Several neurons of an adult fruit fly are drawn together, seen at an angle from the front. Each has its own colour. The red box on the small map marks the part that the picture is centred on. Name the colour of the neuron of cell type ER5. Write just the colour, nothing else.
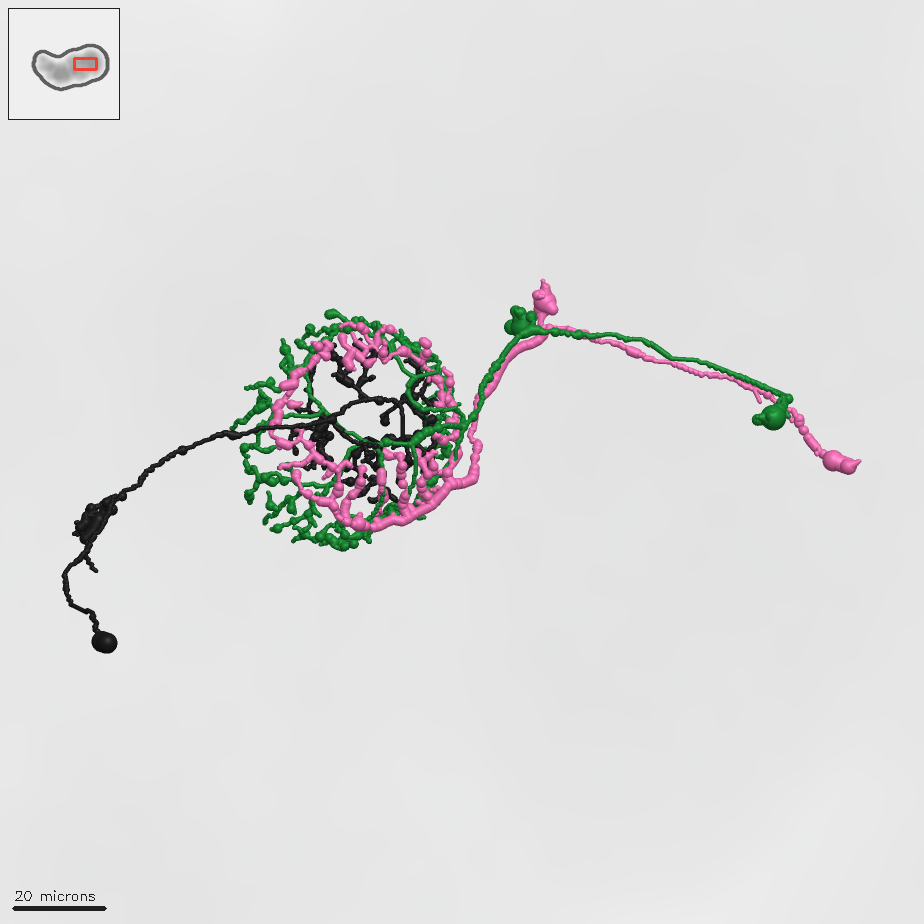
pink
